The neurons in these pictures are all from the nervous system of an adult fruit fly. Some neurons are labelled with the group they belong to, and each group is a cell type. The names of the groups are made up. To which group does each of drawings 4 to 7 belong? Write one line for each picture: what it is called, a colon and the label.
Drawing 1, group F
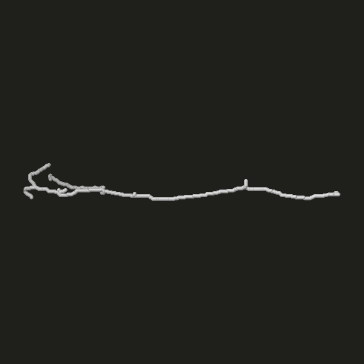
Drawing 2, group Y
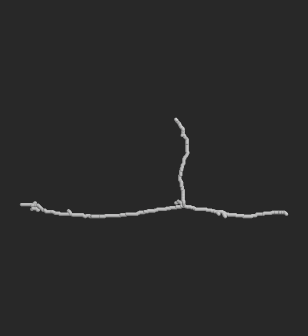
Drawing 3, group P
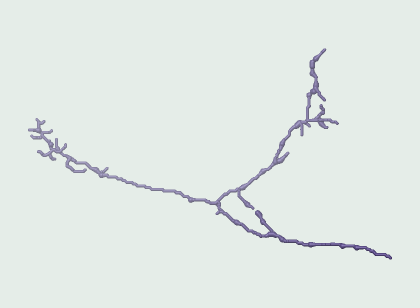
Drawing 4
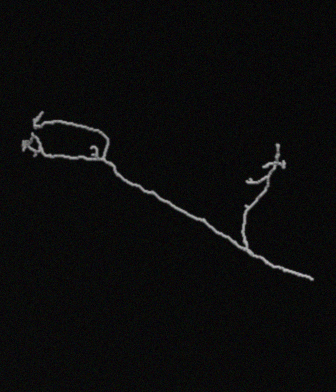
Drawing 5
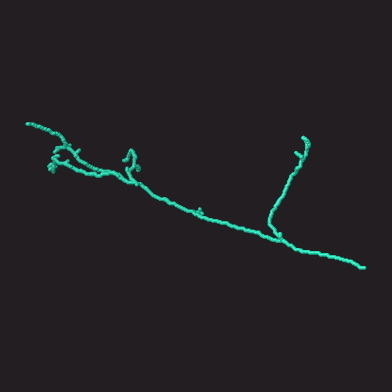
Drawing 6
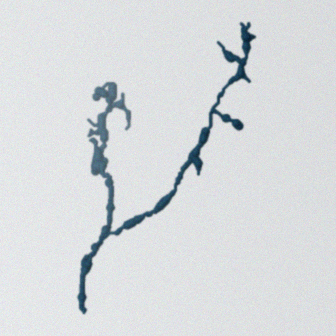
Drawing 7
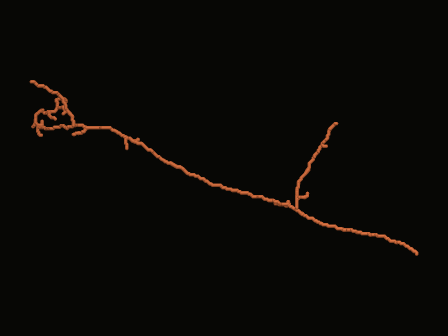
4: group Y
5: group Y
6: group P
7: group F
